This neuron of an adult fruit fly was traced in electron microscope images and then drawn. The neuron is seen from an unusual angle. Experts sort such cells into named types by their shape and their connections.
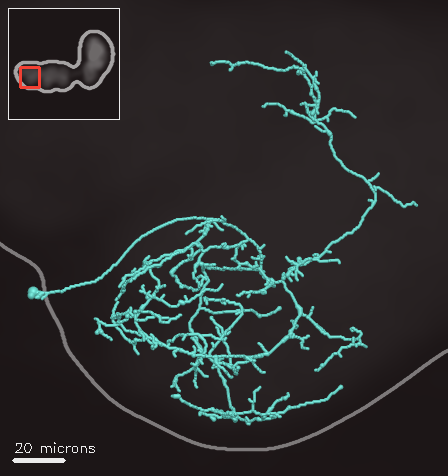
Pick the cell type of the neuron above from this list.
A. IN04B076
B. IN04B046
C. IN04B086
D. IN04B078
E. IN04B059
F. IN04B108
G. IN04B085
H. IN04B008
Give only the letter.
A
